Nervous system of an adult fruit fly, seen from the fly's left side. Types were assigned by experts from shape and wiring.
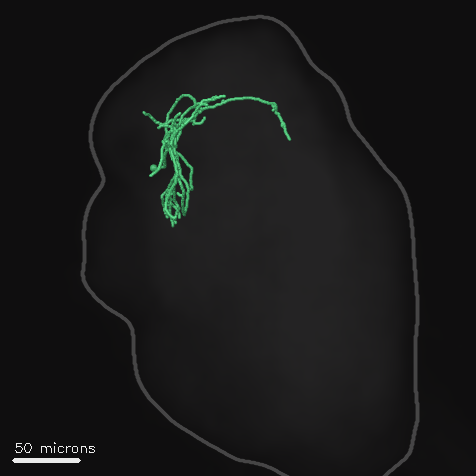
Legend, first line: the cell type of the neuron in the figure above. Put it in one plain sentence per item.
The cell type is CRE003_b.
